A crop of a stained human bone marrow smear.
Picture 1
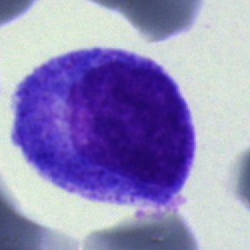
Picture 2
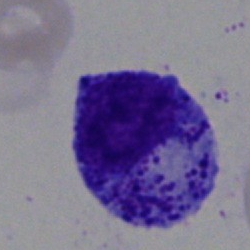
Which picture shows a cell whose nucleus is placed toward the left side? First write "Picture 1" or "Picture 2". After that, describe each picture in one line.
Picture 2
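What picture 1 shows: The nucleus lies off-centre toward the right side of the cell.
What picture 2 shows: The nucleus fills the upper-left part of the cell.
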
